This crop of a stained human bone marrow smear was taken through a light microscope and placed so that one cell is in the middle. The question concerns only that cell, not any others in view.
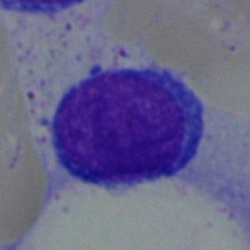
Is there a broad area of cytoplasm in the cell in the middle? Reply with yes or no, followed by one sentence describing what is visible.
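No. The cytoplasm forms only a thin rim that is widest on the right side of the cell.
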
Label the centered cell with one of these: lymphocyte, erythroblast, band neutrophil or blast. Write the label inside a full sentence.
Whatever else lies nearby, the middle cell is a blast.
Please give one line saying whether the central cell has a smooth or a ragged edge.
The cell is bounded by a ragged or projection-bearing margin rather than a smooth one.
